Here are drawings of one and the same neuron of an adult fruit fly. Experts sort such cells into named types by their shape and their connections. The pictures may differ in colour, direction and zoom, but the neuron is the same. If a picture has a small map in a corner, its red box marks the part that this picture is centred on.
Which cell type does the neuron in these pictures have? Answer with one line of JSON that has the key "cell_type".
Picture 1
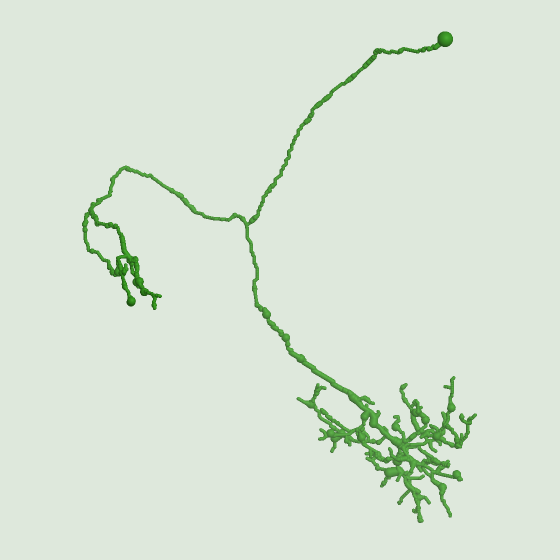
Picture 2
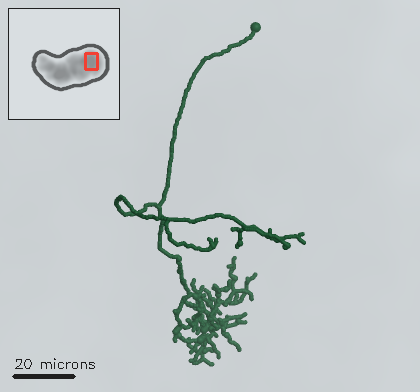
{"cell_type": "LC21"}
